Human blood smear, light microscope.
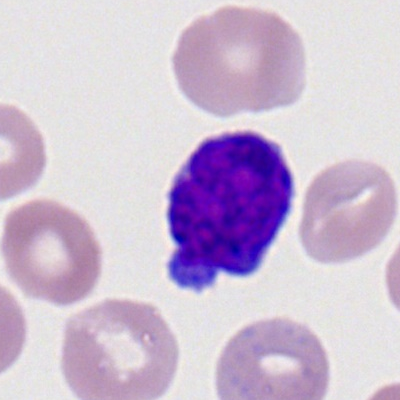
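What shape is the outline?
Roughly oval, with a slightly bumpy edge.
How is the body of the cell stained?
A deep purple-blue throughout.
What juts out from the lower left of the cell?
A small pale blue knob.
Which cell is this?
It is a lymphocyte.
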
